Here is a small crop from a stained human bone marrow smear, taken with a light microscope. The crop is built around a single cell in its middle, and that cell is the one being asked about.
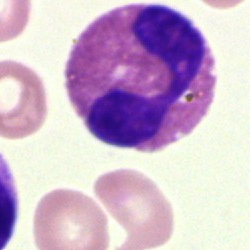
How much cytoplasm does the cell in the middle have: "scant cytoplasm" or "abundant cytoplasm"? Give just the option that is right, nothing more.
Abundant cytoplasm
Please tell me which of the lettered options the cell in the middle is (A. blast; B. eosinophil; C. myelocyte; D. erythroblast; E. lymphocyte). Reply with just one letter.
B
